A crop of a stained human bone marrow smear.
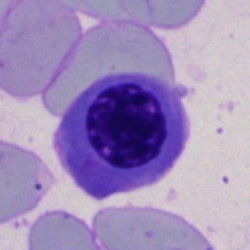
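Erythroblast. Central cell, stained bone marrow smear. Chromatin coarse, clumped into dark blocks with paler gaps between. No nucleoli visible. Nucleus off-centre; cytoplasm rim wider below it than above. Small blunt projection at upper right edge.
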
